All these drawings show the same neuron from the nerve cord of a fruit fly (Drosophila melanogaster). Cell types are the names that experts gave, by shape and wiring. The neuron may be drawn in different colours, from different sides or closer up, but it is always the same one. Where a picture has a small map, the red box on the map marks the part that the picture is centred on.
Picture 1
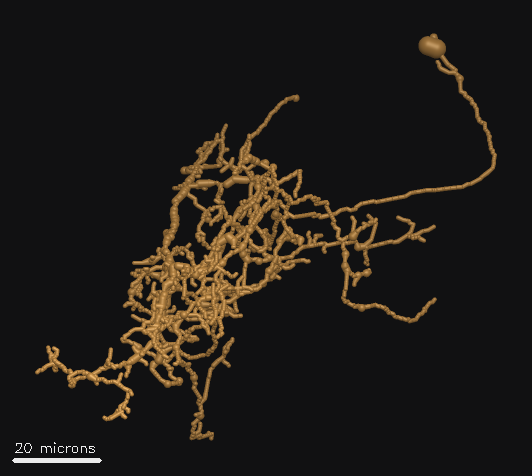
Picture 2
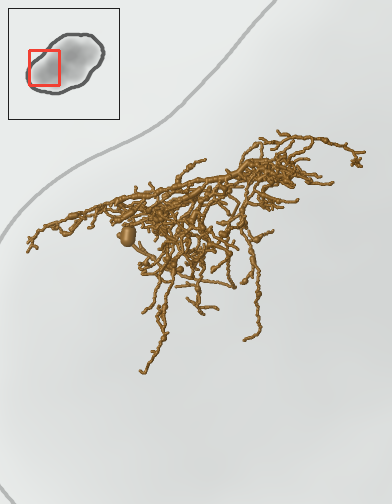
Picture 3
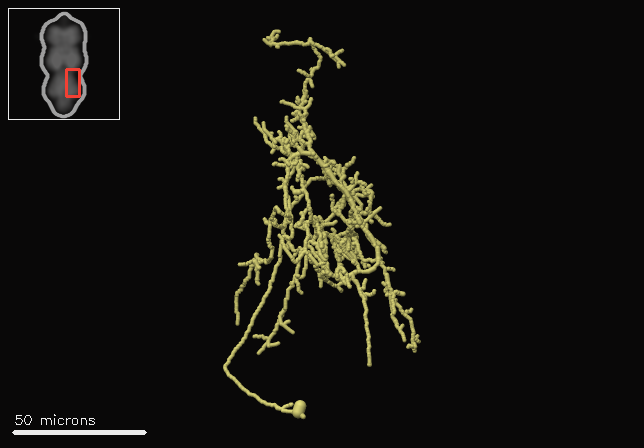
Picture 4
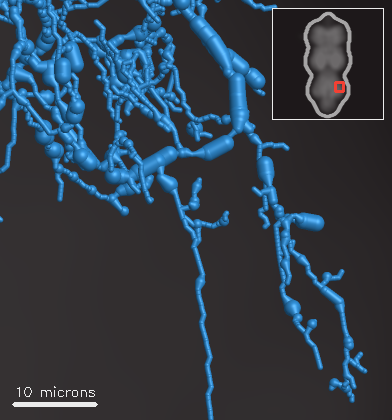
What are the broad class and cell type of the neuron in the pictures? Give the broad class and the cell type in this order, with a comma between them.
nerve-cord intrinsic neuron, INXXX284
